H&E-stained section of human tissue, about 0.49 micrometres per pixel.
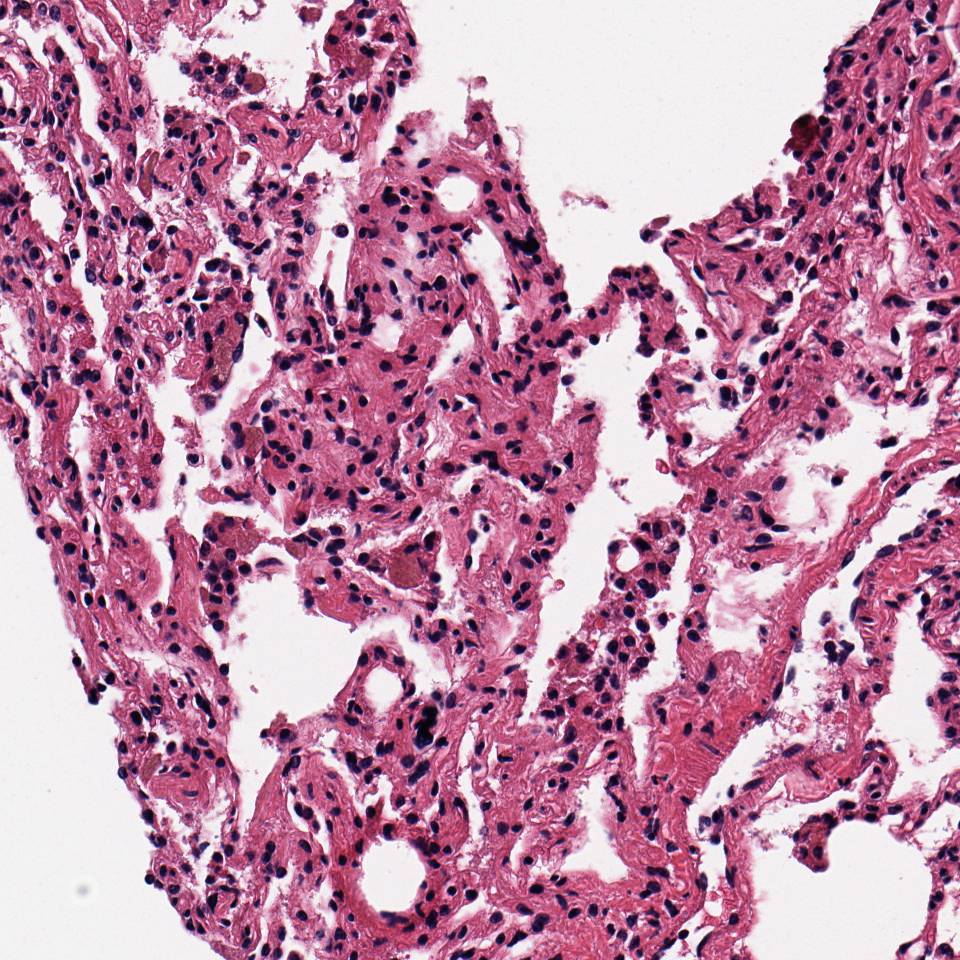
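Lung, haematoxylin and eosin. Thickened pink septa form a meshwork separating irregular open spaces; the septa consist largely of wavy pink collagen bundles. Clumps of brown-pigmented material lie within the spaces, clearest at the upper right edge and in the centre. Small round empty lumens lined by flattened cells sit in the lower middle and upper centre.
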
